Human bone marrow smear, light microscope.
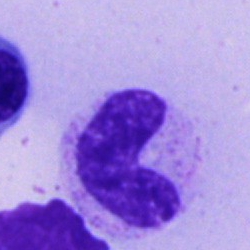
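Band neutrophil, the cell in the middle of a stained human bone marrow smear. Looking first at the outline: round, with a smooth, faint edge. Then the nucleus, curved into a horseshoe with a deep notch that opens to the right. Its chromatin is dark purple and coarsely clumped, and I find no nucleoli.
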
